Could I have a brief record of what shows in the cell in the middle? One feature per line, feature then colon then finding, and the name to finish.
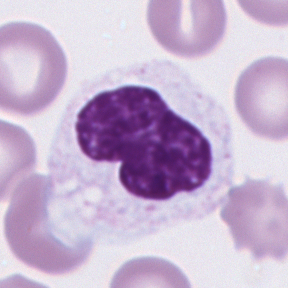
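Outline: roughly round
Chromatin: stains dark purple
Nucleoli: none visible
Granules: fine, pink-purple, in the cytoplasm
Name: band neutrophil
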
